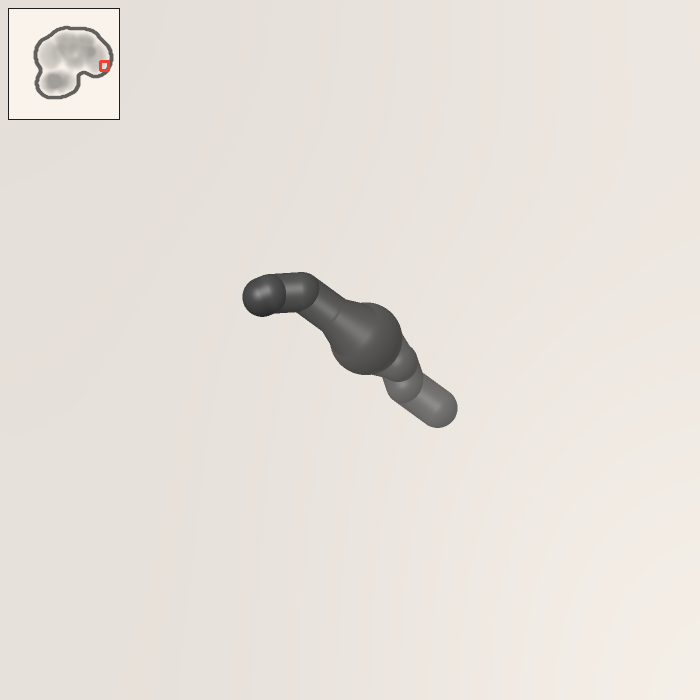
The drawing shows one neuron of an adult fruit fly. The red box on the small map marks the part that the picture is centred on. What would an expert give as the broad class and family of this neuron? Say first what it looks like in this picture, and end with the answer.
The drawing shows no cell body. As drawn here it is wider than it is tall. This is a photoreceptor or other optic-lobe sensory neuron. Its family is called class visual.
